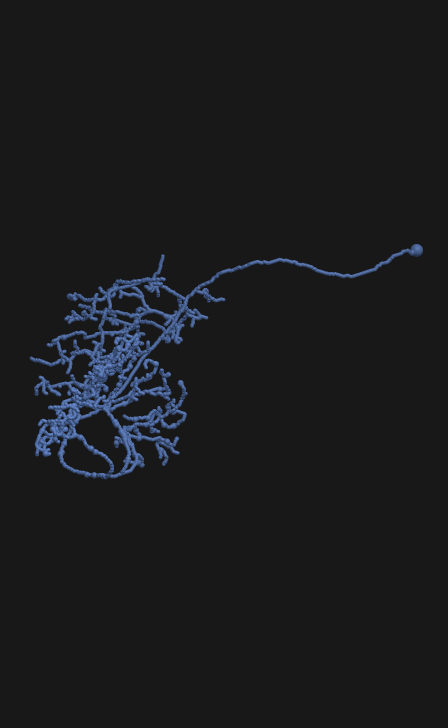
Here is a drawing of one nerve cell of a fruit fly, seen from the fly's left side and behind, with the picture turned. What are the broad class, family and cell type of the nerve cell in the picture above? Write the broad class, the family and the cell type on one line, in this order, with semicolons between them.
central-brain intrinsic neuron; hemilineage DL1_dorsal; FB5Y_b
